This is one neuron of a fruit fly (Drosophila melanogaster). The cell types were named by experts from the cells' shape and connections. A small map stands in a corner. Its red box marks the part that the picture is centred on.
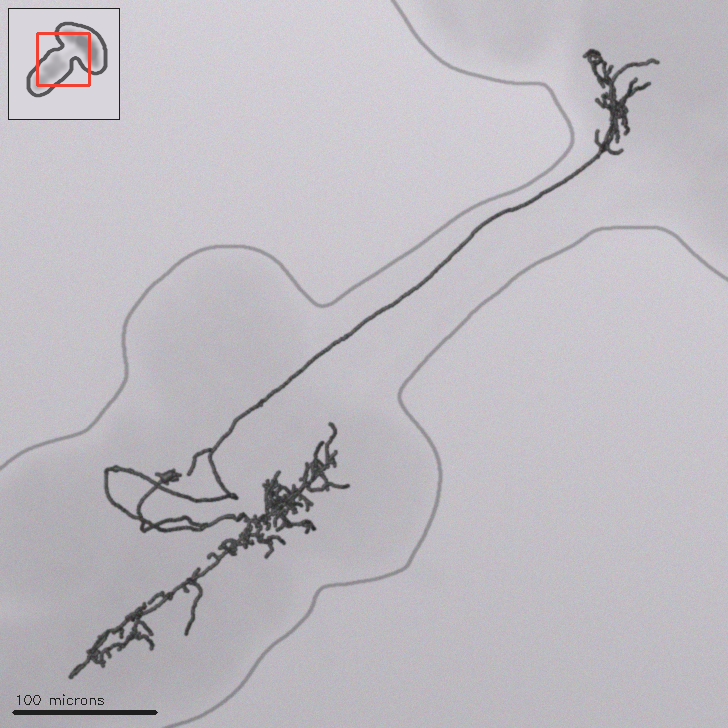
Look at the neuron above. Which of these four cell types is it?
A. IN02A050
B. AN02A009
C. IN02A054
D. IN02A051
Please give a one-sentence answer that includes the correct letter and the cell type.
It is AN02A009, given as option B, that the neuron is by cell type.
